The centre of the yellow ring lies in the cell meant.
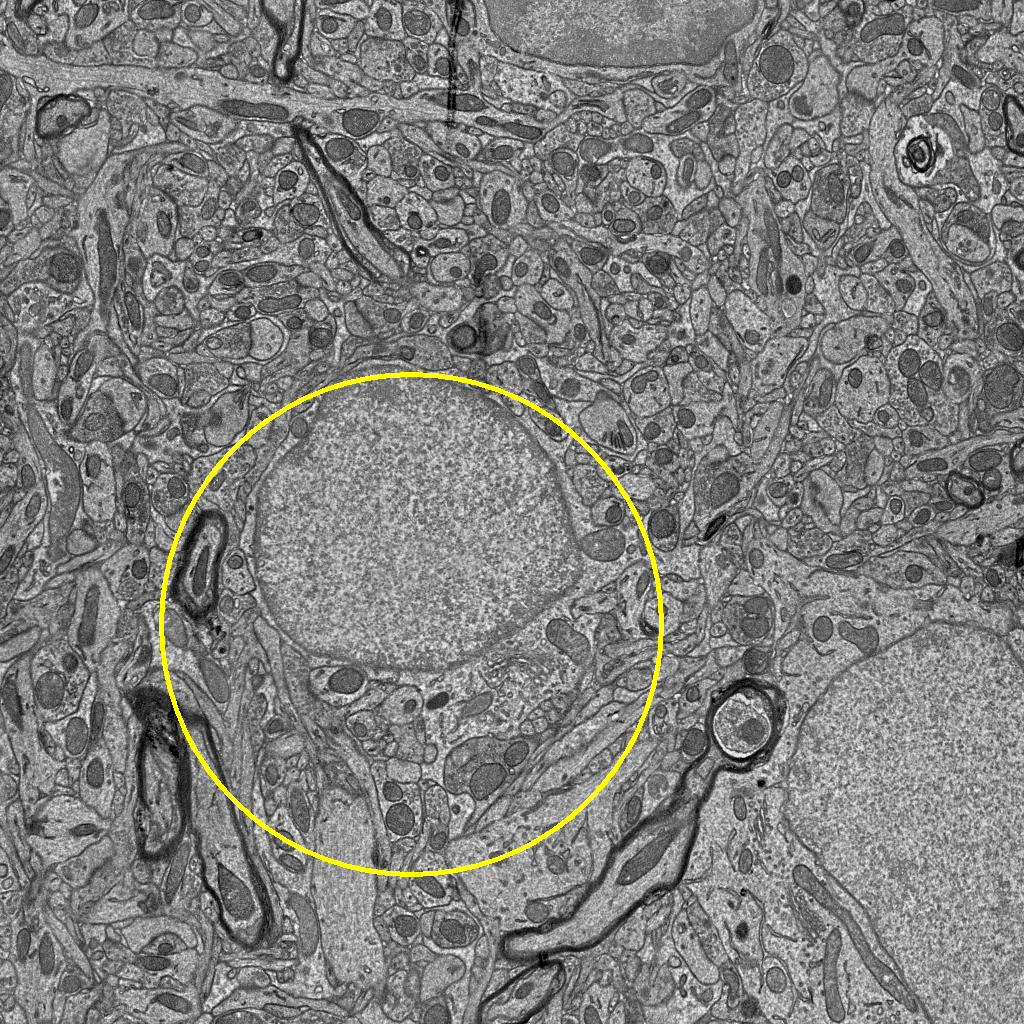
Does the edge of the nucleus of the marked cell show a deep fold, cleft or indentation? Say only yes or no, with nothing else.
No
